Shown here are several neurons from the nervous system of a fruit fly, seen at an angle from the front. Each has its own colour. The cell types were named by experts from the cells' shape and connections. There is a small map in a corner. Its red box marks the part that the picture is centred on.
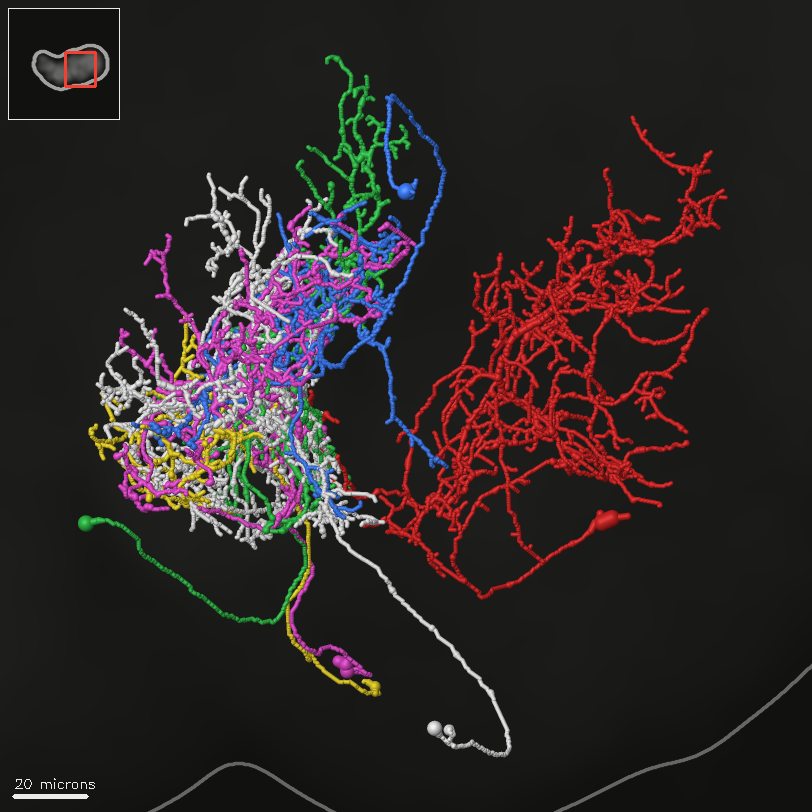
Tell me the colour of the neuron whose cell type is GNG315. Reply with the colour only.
white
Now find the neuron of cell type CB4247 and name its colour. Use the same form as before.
red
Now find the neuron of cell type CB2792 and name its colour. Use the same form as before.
yellow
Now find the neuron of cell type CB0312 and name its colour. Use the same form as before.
magenta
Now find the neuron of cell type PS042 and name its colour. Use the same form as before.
blue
